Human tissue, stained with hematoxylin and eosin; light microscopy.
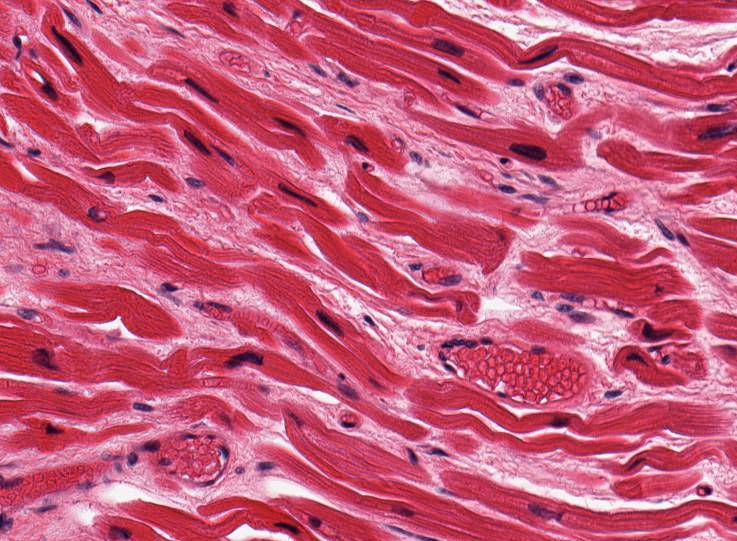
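Atrial appendage of the heart. Cardiac muscle fibres branch and join neighbours, not separate unbranched cylinders. Nuclei elongated, dark, central. Cytoplasm deep red, faint cross-striations. Loose pale pink wispy connective tissue with scattered small dark nuclei between fibres.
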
